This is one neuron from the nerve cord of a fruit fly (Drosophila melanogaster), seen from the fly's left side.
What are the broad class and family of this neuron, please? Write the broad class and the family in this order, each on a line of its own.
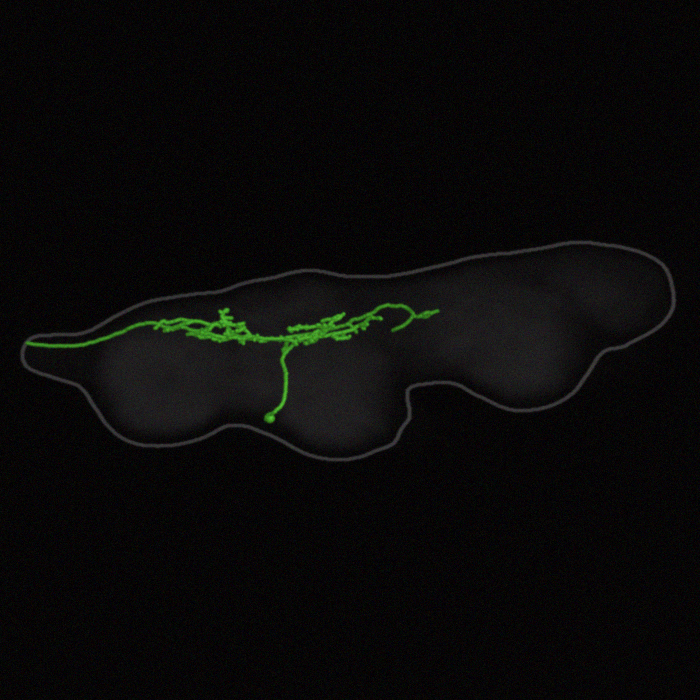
ascending neuron
hemilineage 07B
